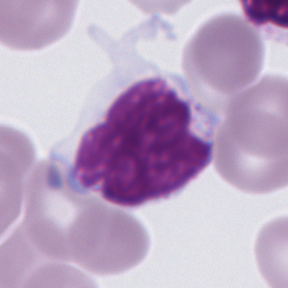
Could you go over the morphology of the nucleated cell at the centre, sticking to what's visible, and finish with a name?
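Look first at the nucleus: you won't find a distinct nucleolus in it. Now turn to the cytoplasm, which is very pale, almost colourless, with only a faint bluish tint. Notice too that it holds no coarse coloured granules. Along the top, irregular pale cytoplasmic projections extend upward from the cell. What you are looking at is a large granular lymphocyte.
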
